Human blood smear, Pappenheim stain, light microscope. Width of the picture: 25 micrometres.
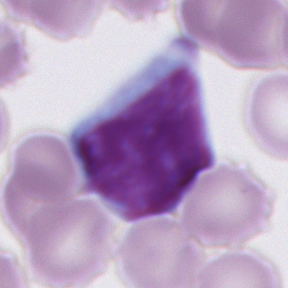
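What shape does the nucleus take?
A single unlobed mass, about 14 by 12 micrometres, in a cell of about 17 by 13 micrometres; it fills about 70% of the cell's area, and its angular shape follows the cell's outline.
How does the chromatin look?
It stains deep purple and looks fine and fairly even, not coarsely clumped.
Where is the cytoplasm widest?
Along the upper left side, as a pale blue rim.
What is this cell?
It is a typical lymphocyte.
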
